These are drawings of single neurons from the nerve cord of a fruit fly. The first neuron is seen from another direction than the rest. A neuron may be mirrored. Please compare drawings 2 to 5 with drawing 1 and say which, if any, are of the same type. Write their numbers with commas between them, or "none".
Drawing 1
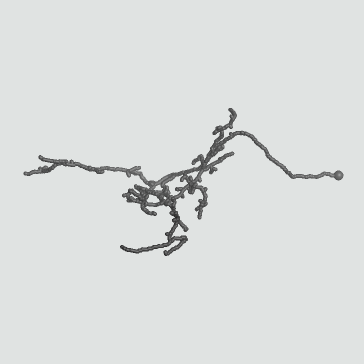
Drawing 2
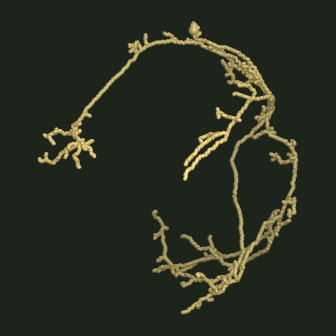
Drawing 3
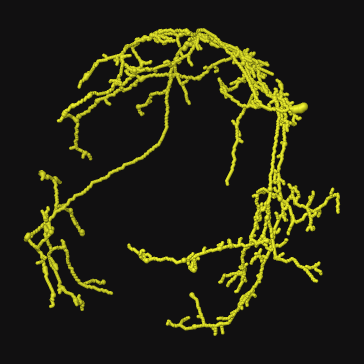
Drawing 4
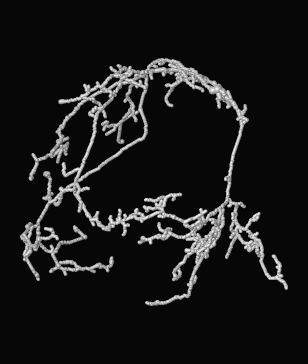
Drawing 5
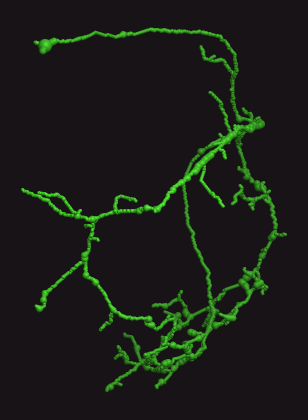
none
